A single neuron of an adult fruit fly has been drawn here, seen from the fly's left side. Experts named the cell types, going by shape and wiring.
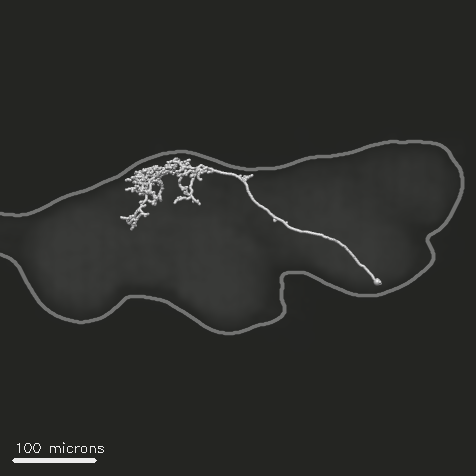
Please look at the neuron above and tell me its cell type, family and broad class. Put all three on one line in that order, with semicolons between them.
IN06B066; hemilineage 06B; nerve-cord intrinsic neuron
